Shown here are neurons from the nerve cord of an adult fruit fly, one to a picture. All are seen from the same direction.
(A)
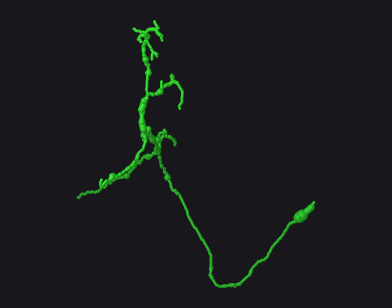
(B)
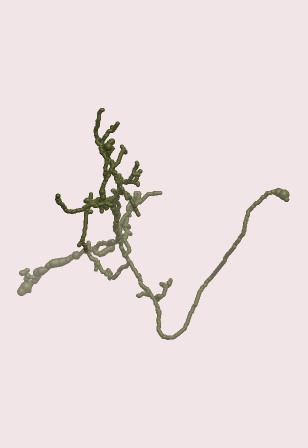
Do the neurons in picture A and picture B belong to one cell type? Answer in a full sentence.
They are of the same cell type.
